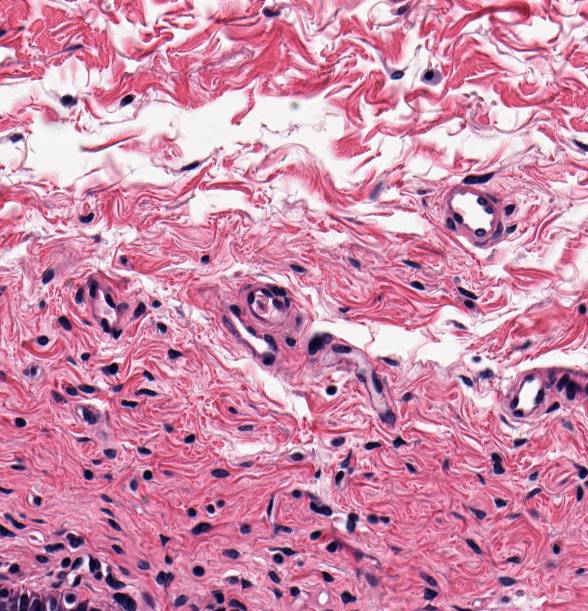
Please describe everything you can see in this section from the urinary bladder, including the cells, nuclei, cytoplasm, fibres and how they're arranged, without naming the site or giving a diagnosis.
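The upper third of the field shows loosely arranged collagen, with wide white clefts between the pink bundles. The lower half is denser and more cellular than the upper part. There, the collagen fibres are fine and wavy and run in varied directions. Scattered stromal nuclei are mostly small, dark and spindle-shaped to oval.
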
